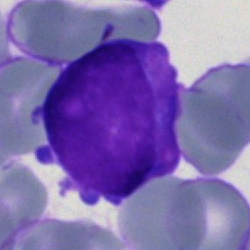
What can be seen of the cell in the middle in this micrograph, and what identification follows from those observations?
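Small rounded blebs project from the lower left border. Nearly the whole cell is taken up by the nucleus, and the cytoplasm stains a slightly paler violet than it. Chromatin is fine and evenly stained, without coarse dark clumps. This cell is a blast.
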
